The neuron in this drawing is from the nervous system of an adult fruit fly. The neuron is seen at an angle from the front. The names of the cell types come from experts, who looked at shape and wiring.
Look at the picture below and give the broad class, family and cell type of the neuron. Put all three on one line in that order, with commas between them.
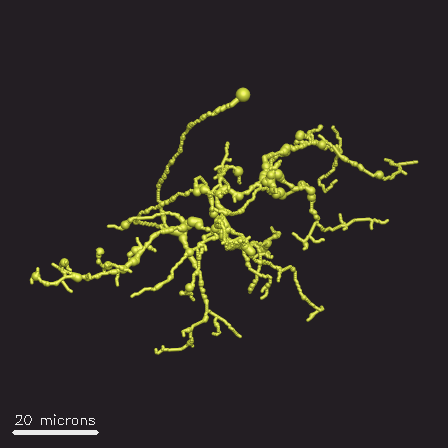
nerve-cord intrinsic neuron, hemilineage 11B, IN11B017_b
